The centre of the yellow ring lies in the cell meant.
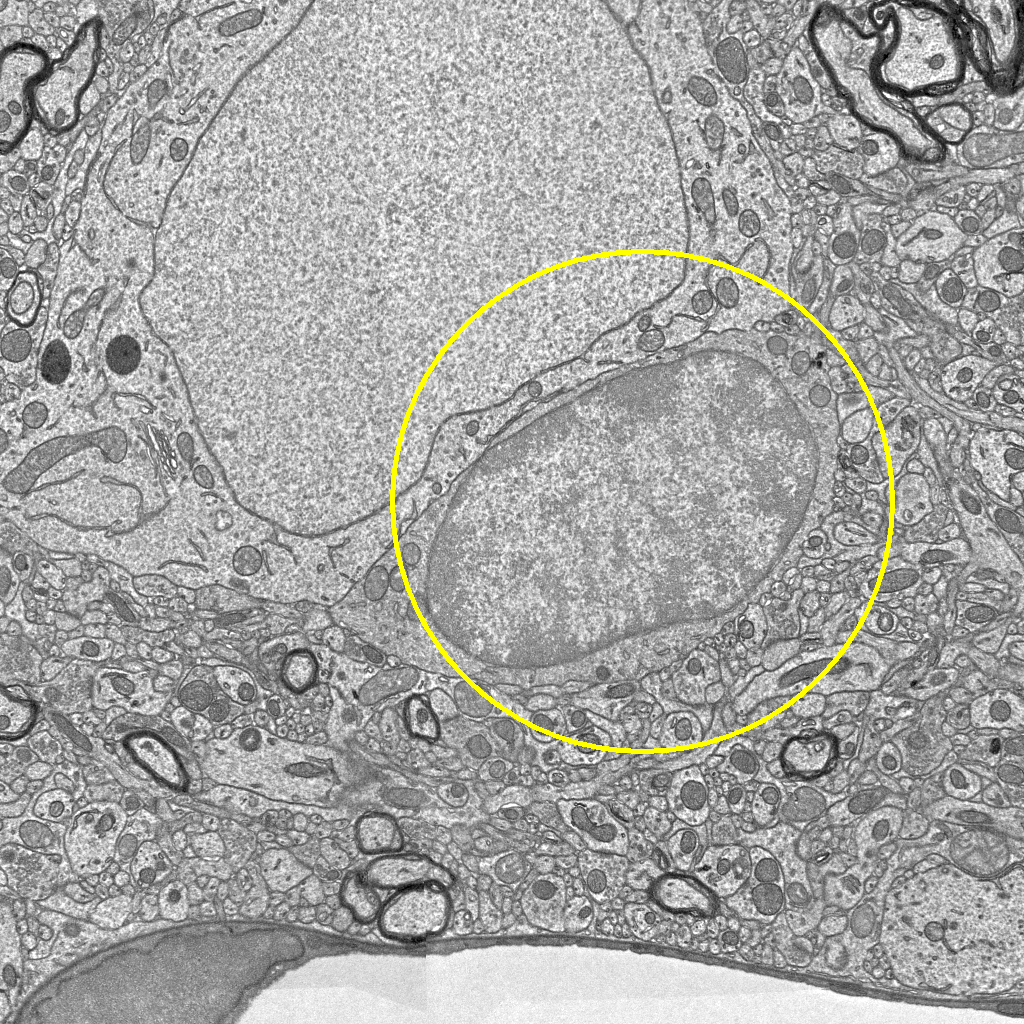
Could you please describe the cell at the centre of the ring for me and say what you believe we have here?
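Elongated and oval, the nucleus has its long axis running from lower left to upper right. Its envelope is smooth and lacks deep folds, and no distinct nucleolus is visible. At its upper left, the cell body is pressed against a much larger cell body whose nucleus is paler. This is an oligodendrocyte.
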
